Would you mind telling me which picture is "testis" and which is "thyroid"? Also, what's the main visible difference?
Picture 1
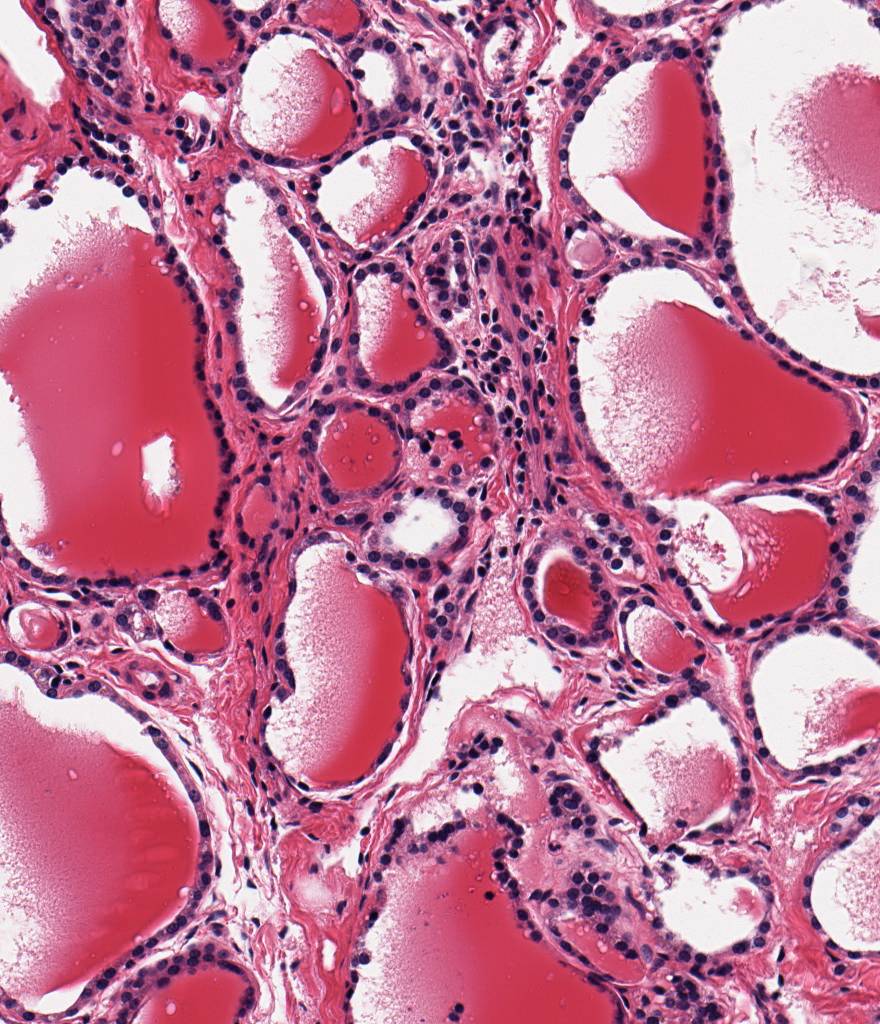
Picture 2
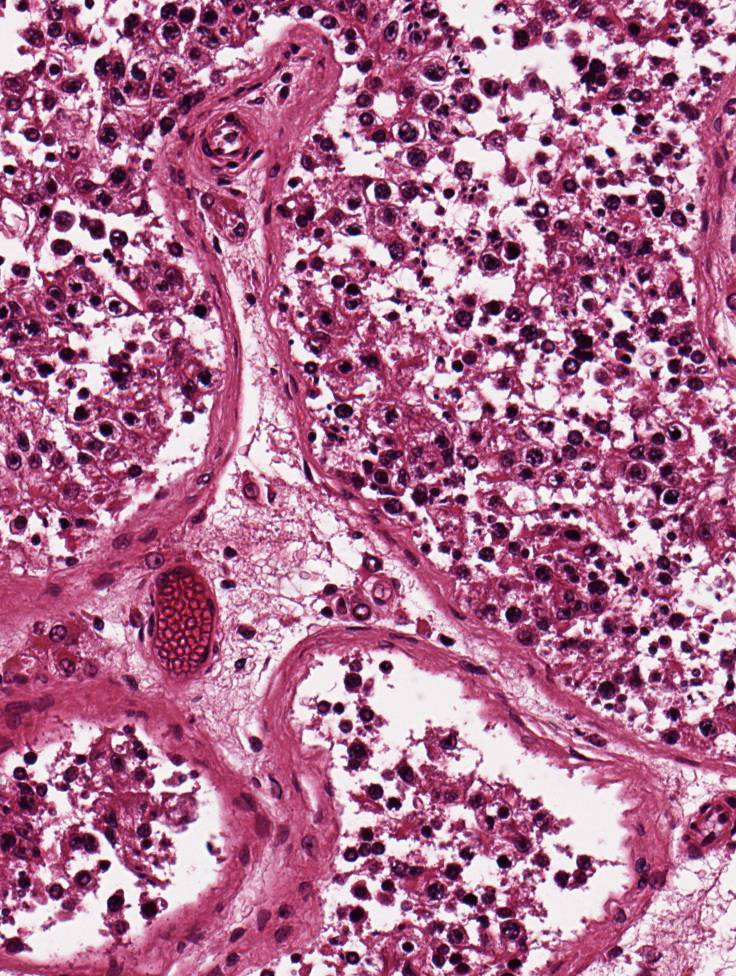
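Thyroid is in picture 1, testis in picture 2. The thyroid consists of closely packed round to oval follicles of widely varying size. Their lumens hold homogeneous bright pink-red colloid, and each is lined by a single layer of flattened to low cuboidal cells with small, round, dark nuclei. The testis is divided into large rounded compartments by narrow bands of stroma. Most cells within have round, dark nuclei, many with pale or clear cytoplasm. The two bottom compartments hold fewer cells and more empty space than the upper-right one.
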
